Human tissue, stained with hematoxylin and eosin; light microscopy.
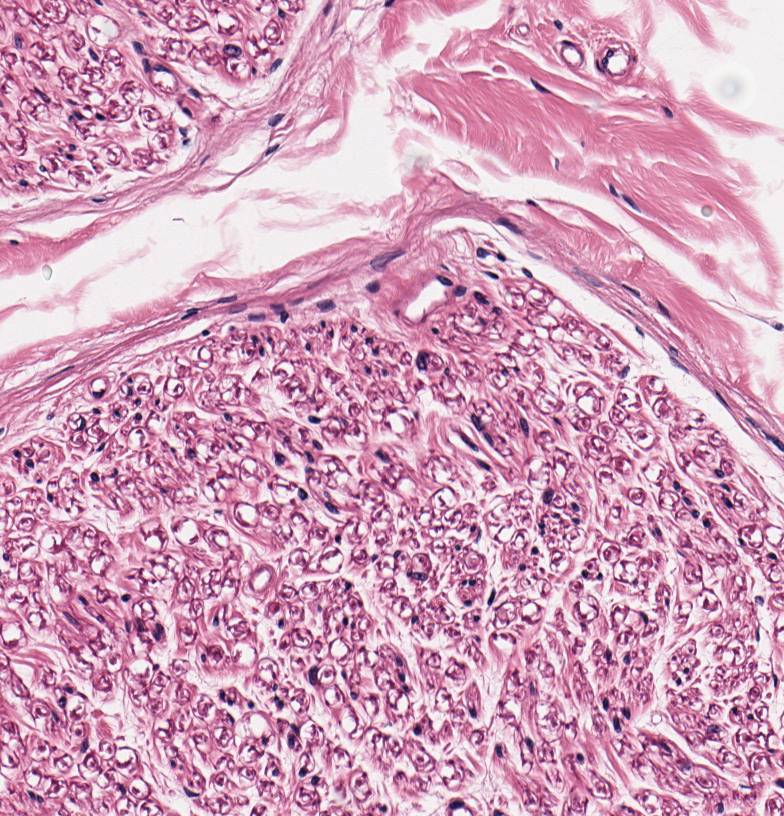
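Tibial nerve: a large rounded nerve fascicle fills the lower two-thirds, and part of a second shows at the upper left. Inside the large one, most fibres are cut in cross section, as small round profiles. Between them, throughout, lie scattered small dark oval and elongated nuclei.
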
